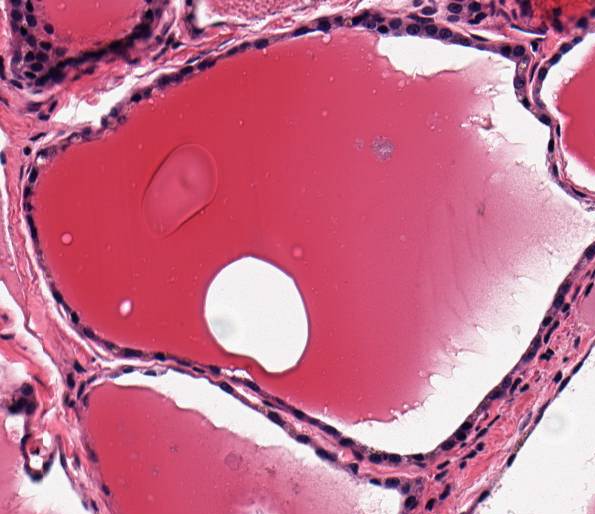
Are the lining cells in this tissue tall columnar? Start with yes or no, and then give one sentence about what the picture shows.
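No. The follicle is lined by a single layer of flattened epithelial cells.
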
